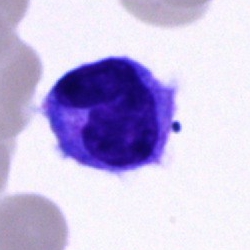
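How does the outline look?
Roughly oval, with an irregular, slightly jagged margin.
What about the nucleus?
It fills most of the cell and is deeply folded or indented, with no distinct nucleolus visible.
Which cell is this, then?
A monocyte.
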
